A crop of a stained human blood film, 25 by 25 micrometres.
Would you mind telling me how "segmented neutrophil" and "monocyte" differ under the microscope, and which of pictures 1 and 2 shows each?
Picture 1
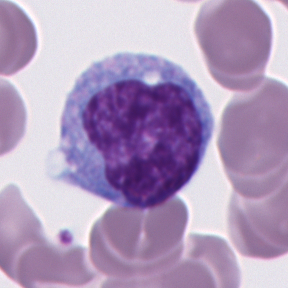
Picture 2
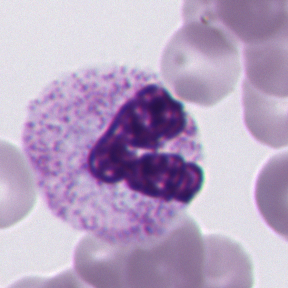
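Looking at the two, I'd say picture 1 is the monocyte and picture 2 the segmented neutrophil. In picture 1 the nucleus has a notch at its top edge that makes it look heart-like.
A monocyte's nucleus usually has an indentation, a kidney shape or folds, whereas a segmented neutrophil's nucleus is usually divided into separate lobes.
That cell is about 14 micrometres across, with a nucleus about 11 micrometres across filling about 60% of its area, and I can't see a distinct nucleolus.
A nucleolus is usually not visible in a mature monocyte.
Its cytoplasm is pale greyish-blue with a fine, dust-like speckling rather than coarse granules.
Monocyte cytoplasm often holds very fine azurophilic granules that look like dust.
There is also a single small clear vacuole just above the notch, and a pale, nearly colourless bulge sticking out from the lower left edge. Turning to picture 2, the cytoplasm is abundant and pale pinkish-lilac rather than grey-blue.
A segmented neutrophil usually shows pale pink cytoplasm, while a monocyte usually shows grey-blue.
Small violet-pink granules are scattered throughout it without hiding the nucleus, whose chromatin is dark purple and coarsely clumped, with no nucleoli visible. Red cells lie close around this one, touching its lower edge.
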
